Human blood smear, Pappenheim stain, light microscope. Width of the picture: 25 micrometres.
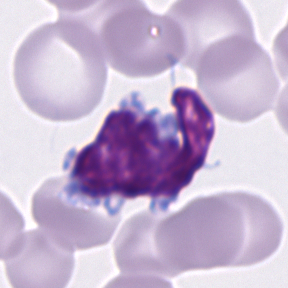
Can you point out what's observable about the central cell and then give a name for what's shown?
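Outline irregular and ragged. Fine, hair-like pale blue threads project from the edge. Nucleus: right end folded back, curling upward. No nucleoli visible. Cell: typical lymphocyte.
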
